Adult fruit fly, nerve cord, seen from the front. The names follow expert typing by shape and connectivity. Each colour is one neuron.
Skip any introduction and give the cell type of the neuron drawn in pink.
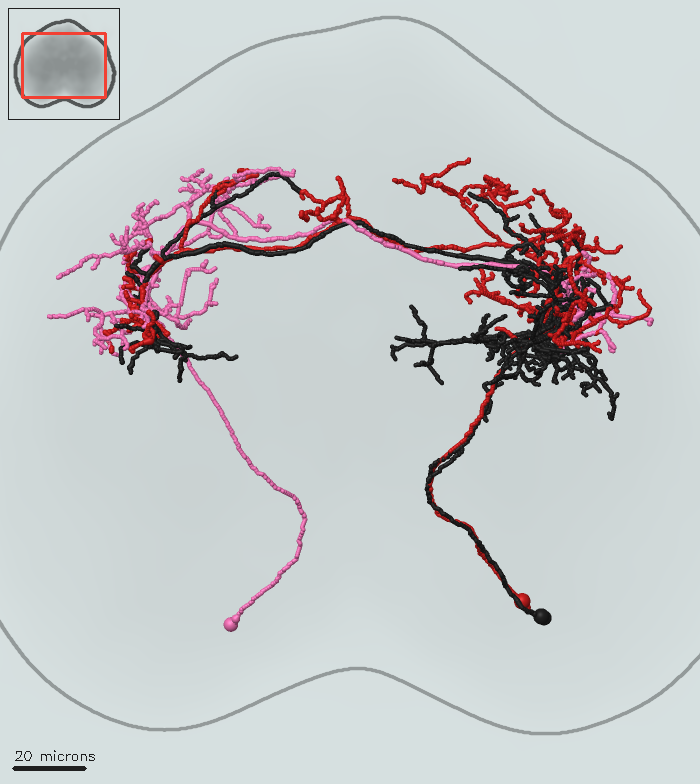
IN06A040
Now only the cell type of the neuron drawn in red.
IN06A033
